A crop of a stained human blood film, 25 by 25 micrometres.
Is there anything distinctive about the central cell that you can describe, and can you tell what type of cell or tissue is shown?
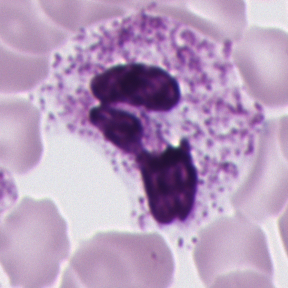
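Look at the nucleus: it's divided into three separate lobes, with no nucleoli visible. There's plenty of cytoplasm, very pale, and the granules are sparser toward its lower left part. What you have here is a segmented neutrophil.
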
